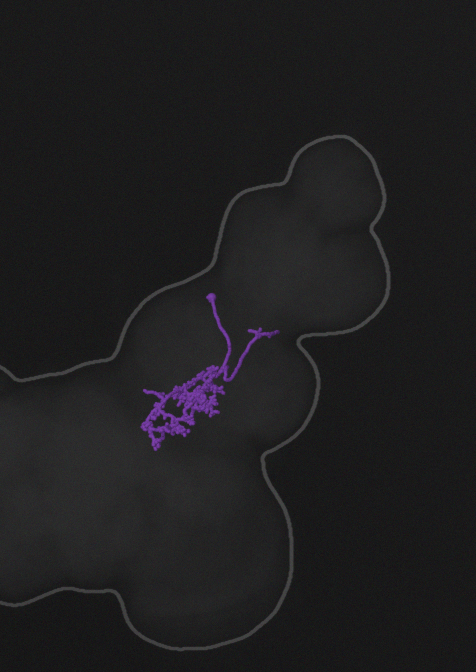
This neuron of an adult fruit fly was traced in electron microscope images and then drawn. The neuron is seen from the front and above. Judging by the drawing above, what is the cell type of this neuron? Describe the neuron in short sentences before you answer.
The cell body is in the middle of the picture. As drawn here it is about as wide as it is tall. This is a nerve-cord intrinsic neuron. It is of cell type IN23B008.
